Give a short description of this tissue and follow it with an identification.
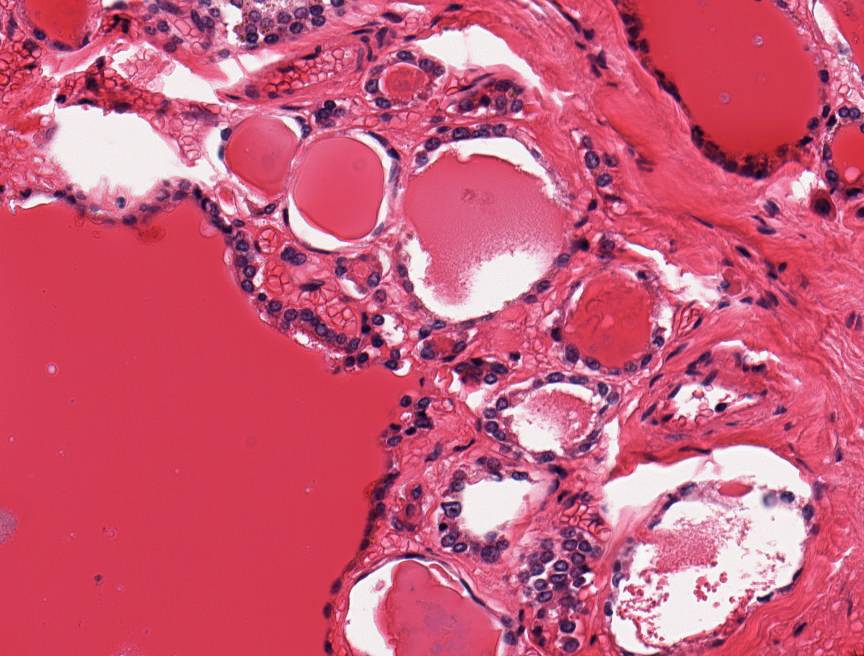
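A single very large follicle filled with pink material takes up most of the left and lower-left part of the field. In many of the central follicles, white retraction clefts separate the pink contents from the lining. Dense pink fibrous stroma with sparse spindle-shaped nuclei runs diagonally through the upper right. No fat cells are present anywhere in the field. This tissue is thyroid.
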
